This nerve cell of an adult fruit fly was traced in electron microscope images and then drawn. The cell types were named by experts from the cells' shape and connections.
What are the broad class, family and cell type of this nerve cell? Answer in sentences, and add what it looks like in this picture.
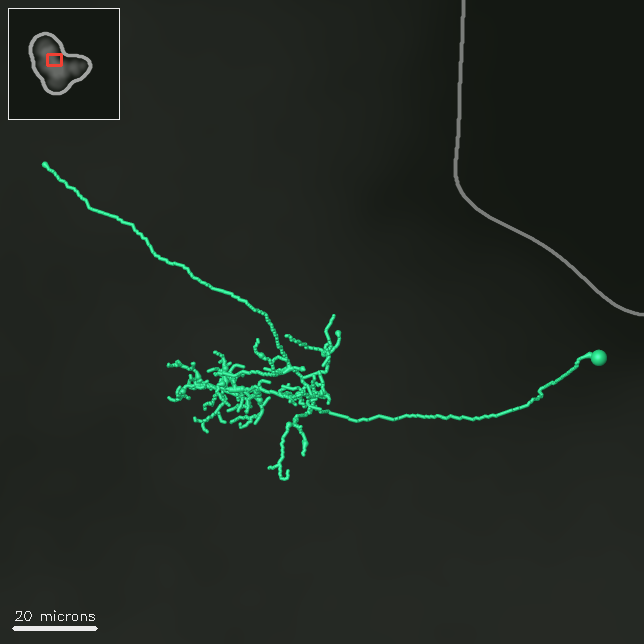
It is a central-brain intrinsic neuron. The name of its family is class CX. Its cell type is FC3_c. The cell body is on the right of the picture. From left to right in the picture it spans about 140 microns. Dozens of branch ends can be seen.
